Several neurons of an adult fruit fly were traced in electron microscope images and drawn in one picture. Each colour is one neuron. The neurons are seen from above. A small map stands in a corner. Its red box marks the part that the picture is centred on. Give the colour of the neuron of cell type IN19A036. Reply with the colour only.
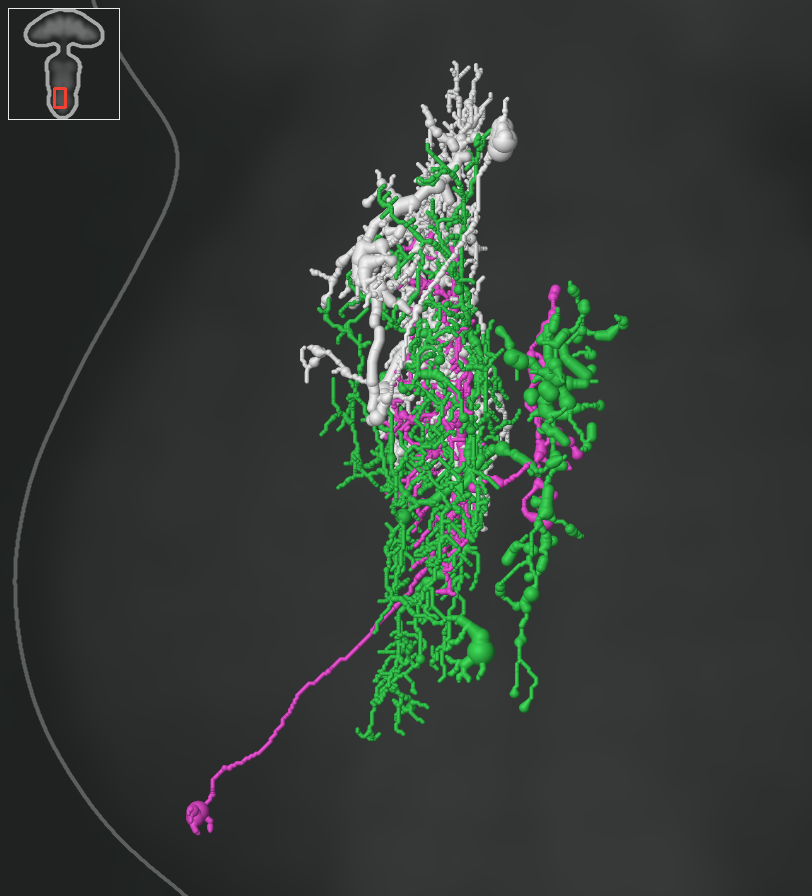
white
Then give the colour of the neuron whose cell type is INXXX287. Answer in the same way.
green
